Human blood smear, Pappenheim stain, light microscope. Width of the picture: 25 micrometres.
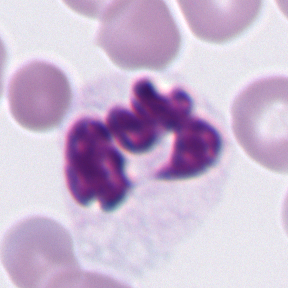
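Segmented neutrophil: the nucleus is divided into several separate lobes in a curved chain, its chromatin dense, dark purple and coarsely clumped. The abundant cytoplasm is very pale, nearly colourless, and its granules are fine and faint.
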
